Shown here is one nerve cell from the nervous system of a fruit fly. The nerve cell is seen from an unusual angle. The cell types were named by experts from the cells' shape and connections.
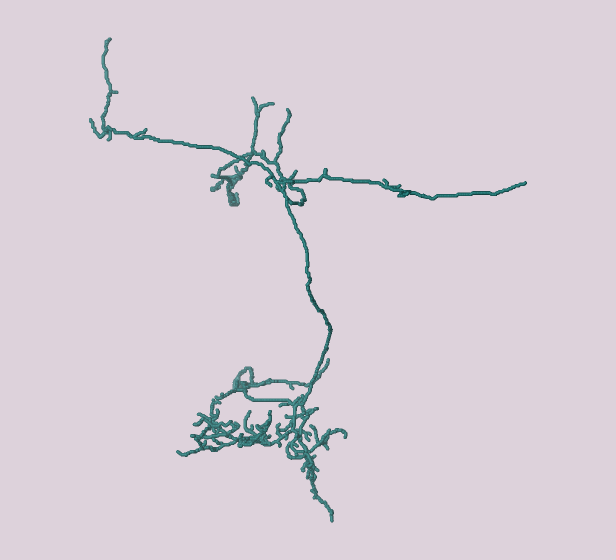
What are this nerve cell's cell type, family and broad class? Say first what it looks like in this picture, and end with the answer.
The picture shows dozens of branch ends. In this view it is about as wide as it is tall. Its cell type is CB1087. Its family is hemilineage VESa2. It is a central-brain intrinsic neuron.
